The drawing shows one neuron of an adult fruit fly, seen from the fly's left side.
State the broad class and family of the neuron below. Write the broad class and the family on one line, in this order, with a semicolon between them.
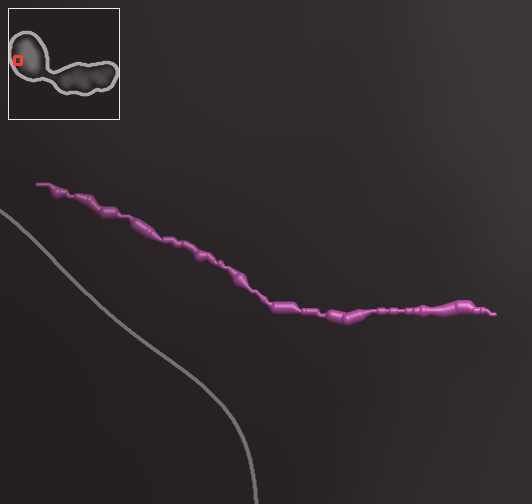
sensory neuron entering the brain; class mechanosensory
